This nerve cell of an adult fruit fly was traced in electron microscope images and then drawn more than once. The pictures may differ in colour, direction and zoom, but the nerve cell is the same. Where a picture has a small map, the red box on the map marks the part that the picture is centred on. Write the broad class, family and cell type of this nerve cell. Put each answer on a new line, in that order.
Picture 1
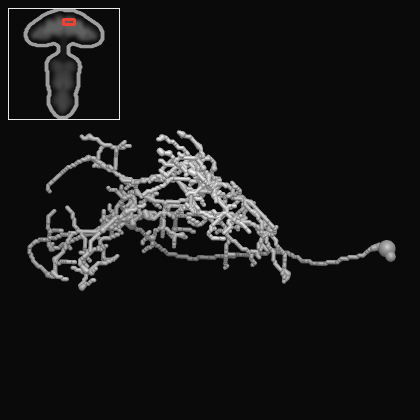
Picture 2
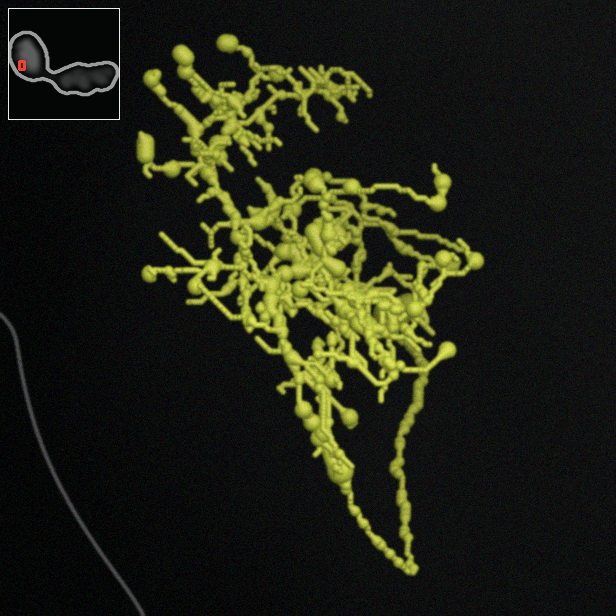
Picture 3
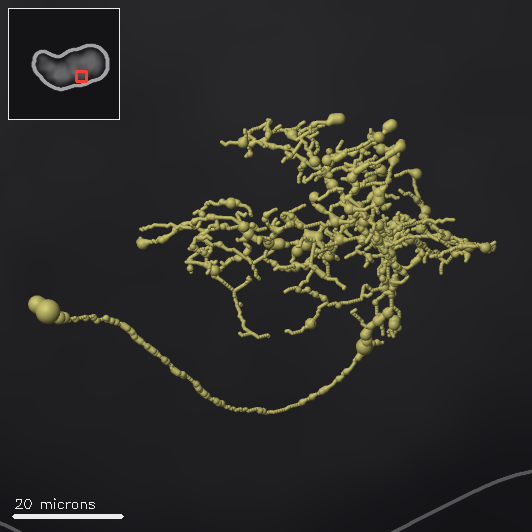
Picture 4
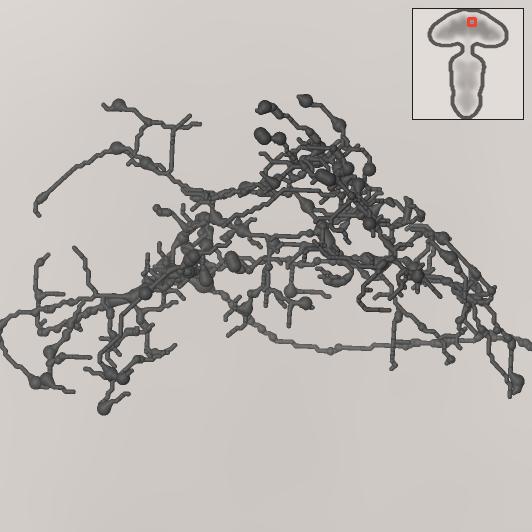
central-brain intrinsic neuron
hemilineage MD_SA1
GNG406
